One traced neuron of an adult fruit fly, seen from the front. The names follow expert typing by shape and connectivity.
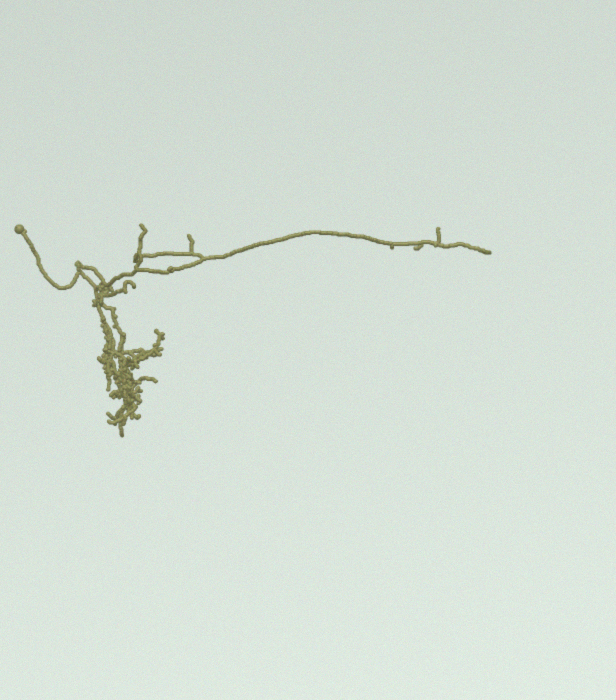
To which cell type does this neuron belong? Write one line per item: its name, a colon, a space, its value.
cell type: AVLP009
